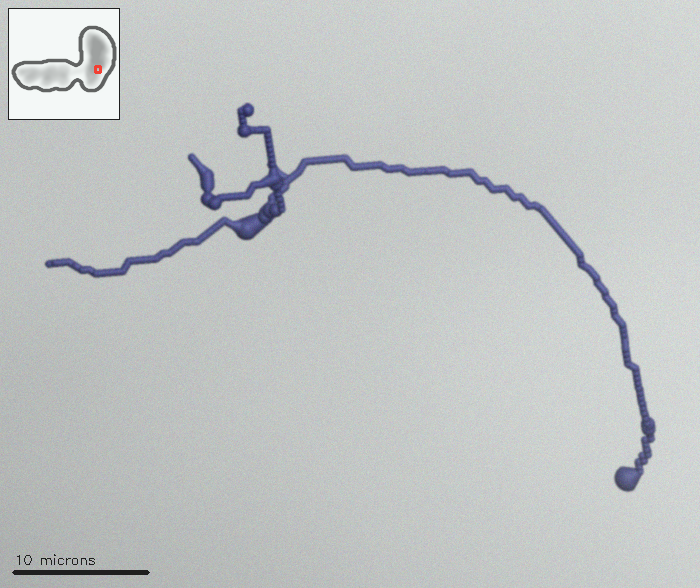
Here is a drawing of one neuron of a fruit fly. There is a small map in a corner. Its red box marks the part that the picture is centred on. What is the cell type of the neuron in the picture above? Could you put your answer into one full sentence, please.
The cell type carried by this neuron is BM_InOm.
